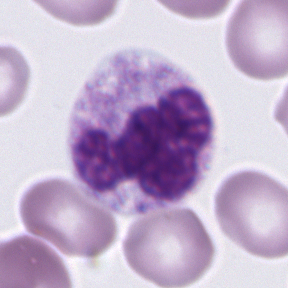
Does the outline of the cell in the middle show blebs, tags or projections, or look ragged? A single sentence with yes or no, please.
No, the cell does not have a rough edge, as its outline is smooth.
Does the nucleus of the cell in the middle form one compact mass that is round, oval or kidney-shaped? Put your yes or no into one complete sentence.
No, what the nucleus shows is division into distinct lobes or segments.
